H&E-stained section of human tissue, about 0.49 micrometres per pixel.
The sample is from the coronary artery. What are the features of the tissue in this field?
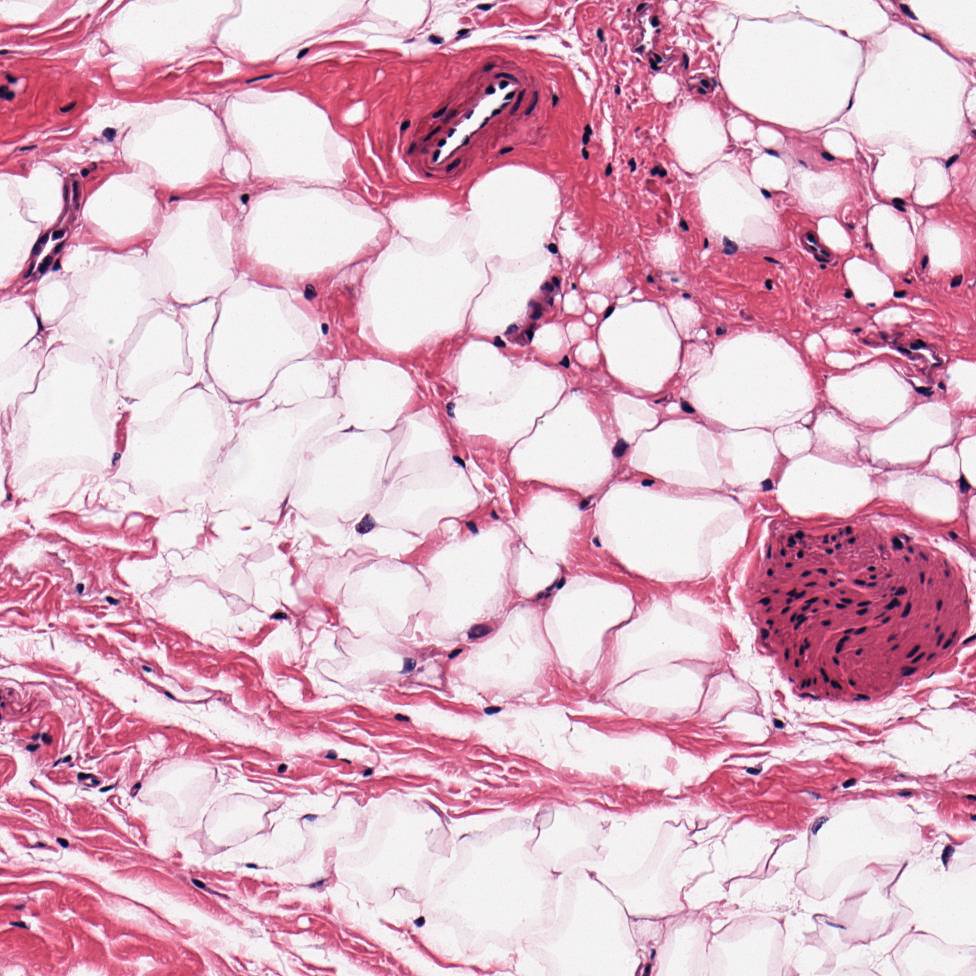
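The field consists chiefly of fat: clear, rounded fat cells separated by thin pink septa. Near the top centre lies a small thick-walled artery with a narrow, slit-like lumen. At the right edge, just below the middle, is a round, dense pink bundle packed with wavy spindle nuclei.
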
